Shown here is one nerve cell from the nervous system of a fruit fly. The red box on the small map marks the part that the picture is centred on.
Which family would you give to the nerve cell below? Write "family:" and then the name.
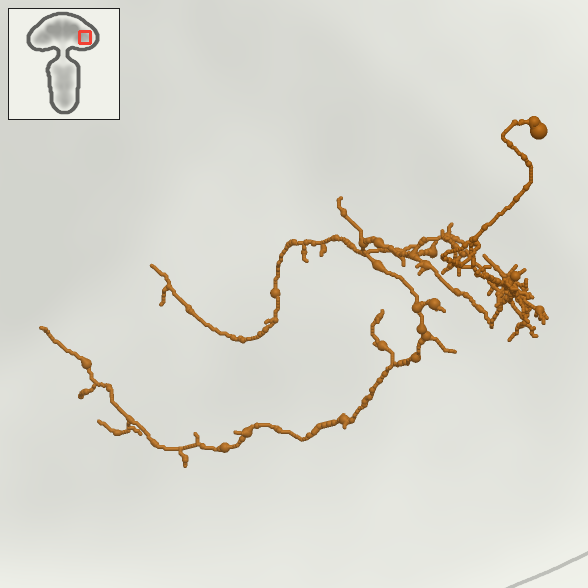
family: Cm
